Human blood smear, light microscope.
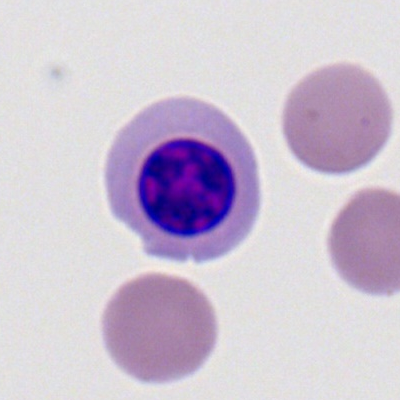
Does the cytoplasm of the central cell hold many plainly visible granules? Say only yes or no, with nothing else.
No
